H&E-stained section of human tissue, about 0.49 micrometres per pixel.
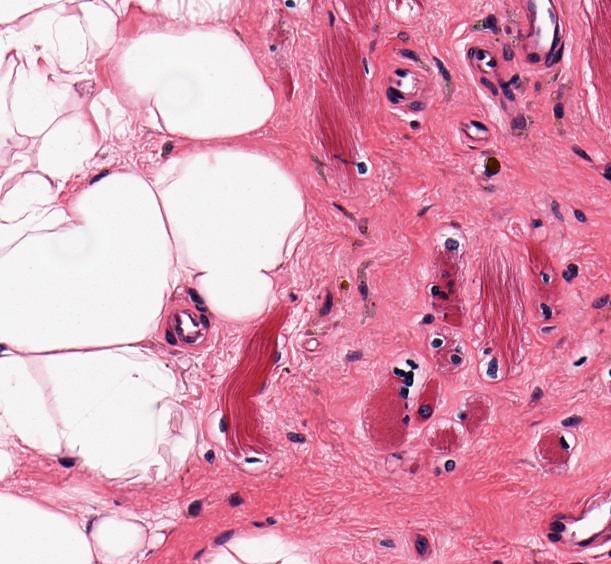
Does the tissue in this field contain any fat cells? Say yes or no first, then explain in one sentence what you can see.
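Yes. Adipocytes with large empty clear vacuoles fill the left part of the field.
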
